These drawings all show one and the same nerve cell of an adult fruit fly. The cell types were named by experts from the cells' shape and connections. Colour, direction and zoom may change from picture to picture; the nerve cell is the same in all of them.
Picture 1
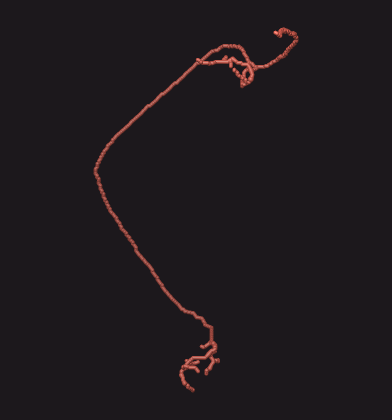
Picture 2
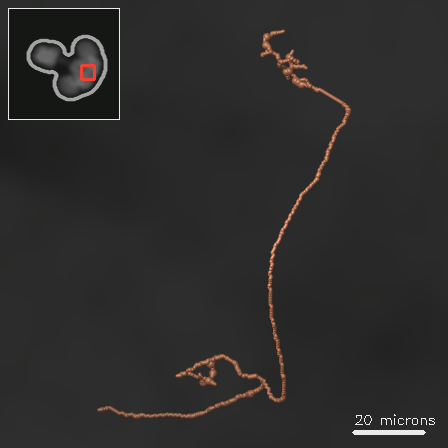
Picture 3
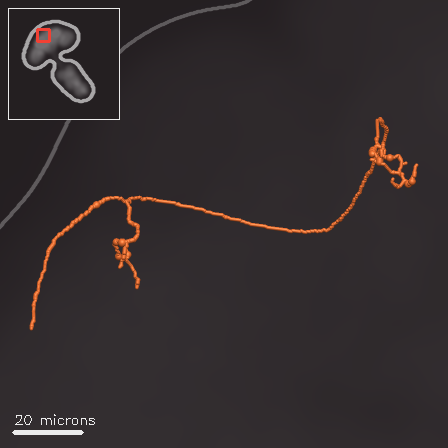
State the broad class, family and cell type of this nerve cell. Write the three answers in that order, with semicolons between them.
sensory neuron entering the brain; class olfactory; ORN_DC2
